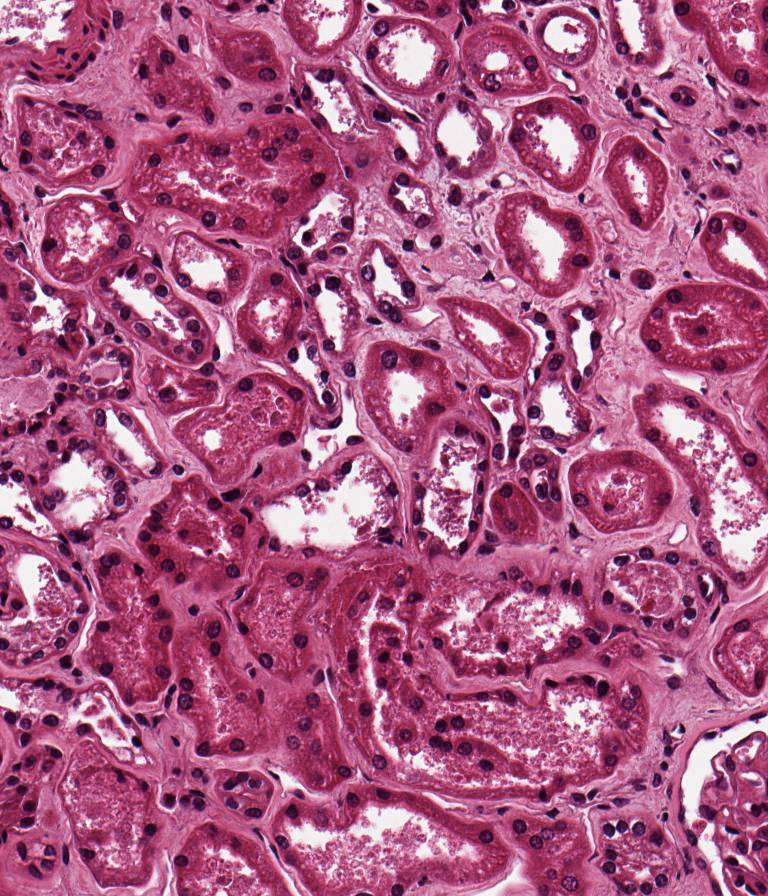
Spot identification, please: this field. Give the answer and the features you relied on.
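That's cortical labyrinth of the kidney. Tubules pack the whole field, cut across and obliquely, with narrow stroma between.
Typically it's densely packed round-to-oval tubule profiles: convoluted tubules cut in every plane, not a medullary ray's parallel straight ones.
Thin-walled slit-like channels lined by flattened nuclei lie centrally among them. Many larger lumens hold loose granular eosinophilic debris, with ragged apical cytoplasm.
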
